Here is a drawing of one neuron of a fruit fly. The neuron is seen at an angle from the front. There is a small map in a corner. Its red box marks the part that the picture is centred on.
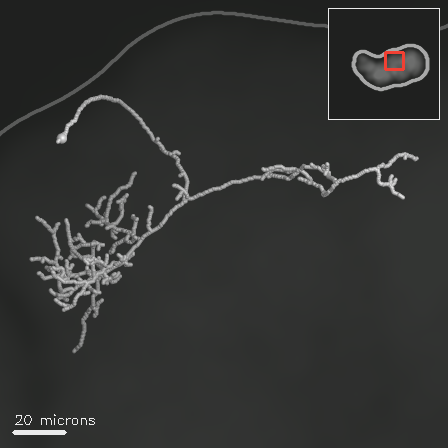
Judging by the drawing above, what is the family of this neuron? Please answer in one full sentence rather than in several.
In family terms, the neuron is hemilineage SLPad1_posterior.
